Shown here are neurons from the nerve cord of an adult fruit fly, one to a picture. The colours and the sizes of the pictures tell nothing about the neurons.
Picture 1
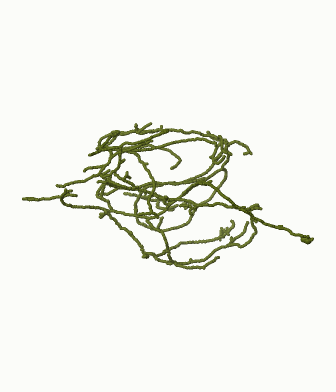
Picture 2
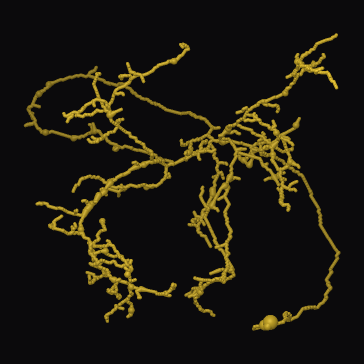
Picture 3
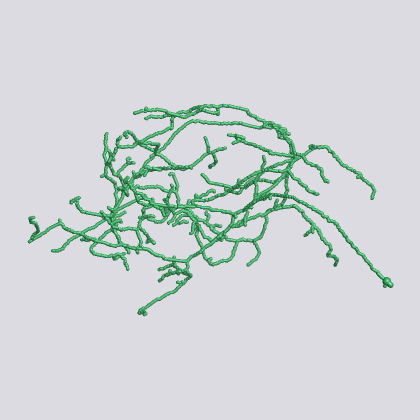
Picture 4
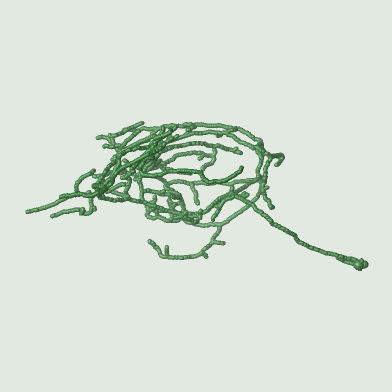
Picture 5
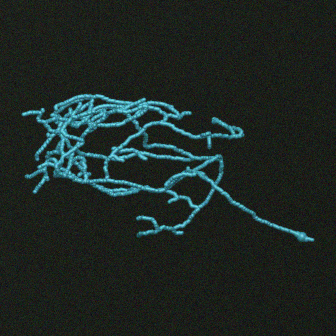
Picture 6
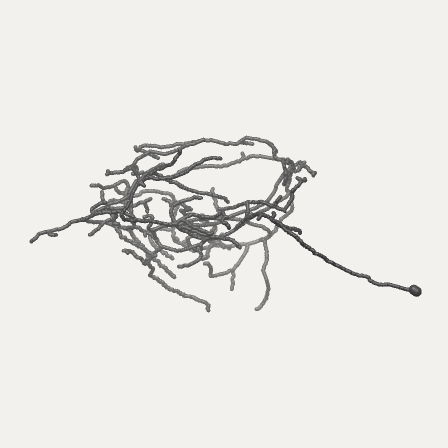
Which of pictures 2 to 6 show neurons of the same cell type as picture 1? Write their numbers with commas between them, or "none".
3, 4, 5, 6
